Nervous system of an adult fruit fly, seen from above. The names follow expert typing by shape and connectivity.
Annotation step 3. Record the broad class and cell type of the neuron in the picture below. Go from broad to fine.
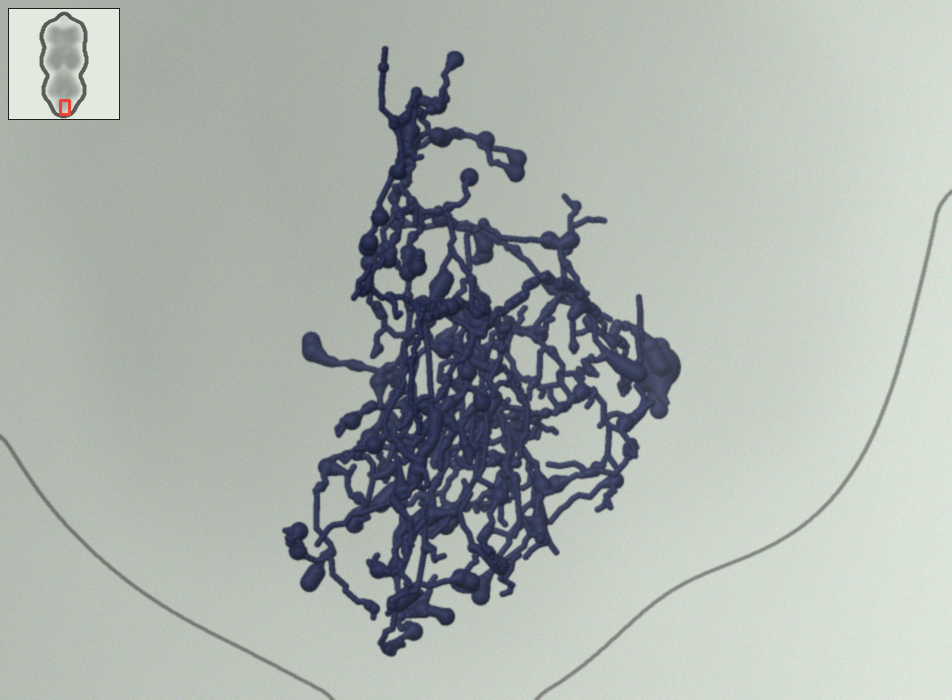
nerve-cord intrinsic neuron; INXXX345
